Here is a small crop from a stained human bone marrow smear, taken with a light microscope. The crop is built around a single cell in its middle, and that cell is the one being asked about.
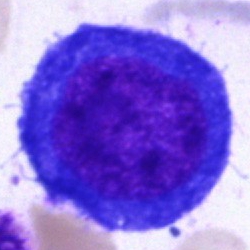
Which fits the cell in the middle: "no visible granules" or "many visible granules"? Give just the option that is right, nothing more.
No visible granules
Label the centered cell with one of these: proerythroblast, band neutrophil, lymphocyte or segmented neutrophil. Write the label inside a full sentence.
Within this crop, a proerythroblast occupies the central position.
